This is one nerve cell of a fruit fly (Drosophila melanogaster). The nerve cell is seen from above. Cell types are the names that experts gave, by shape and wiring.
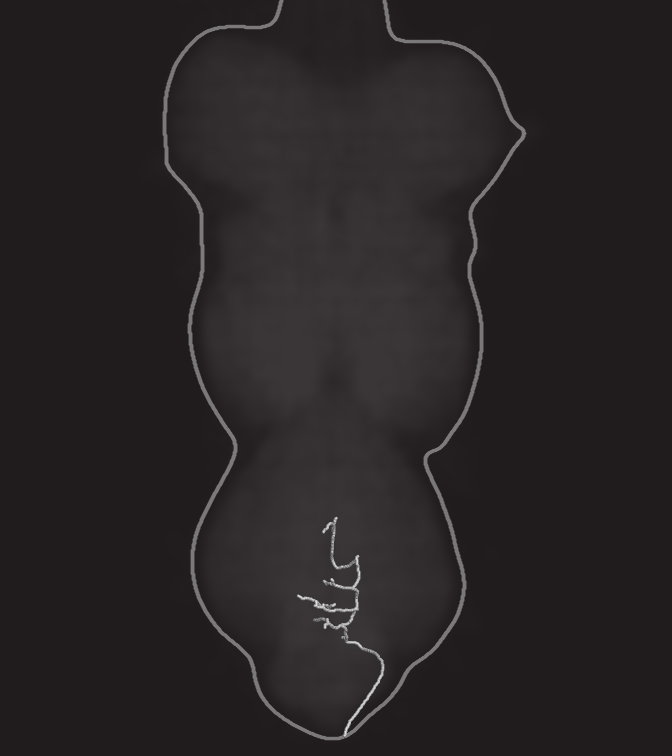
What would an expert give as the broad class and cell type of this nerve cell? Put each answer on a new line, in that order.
sensory neuron entering the nerve cord
SNxx21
